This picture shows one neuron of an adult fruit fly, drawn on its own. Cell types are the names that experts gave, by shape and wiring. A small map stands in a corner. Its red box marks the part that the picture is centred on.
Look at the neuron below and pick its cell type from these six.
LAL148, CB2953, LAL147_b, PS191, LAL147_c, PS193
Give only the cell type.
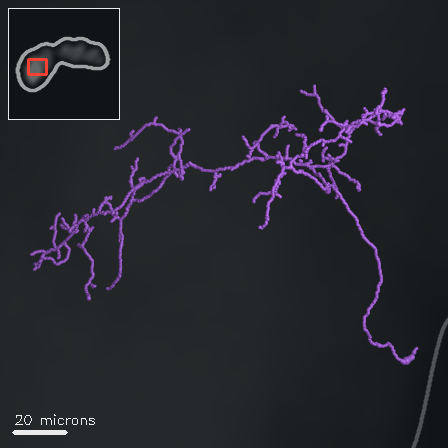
PS191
